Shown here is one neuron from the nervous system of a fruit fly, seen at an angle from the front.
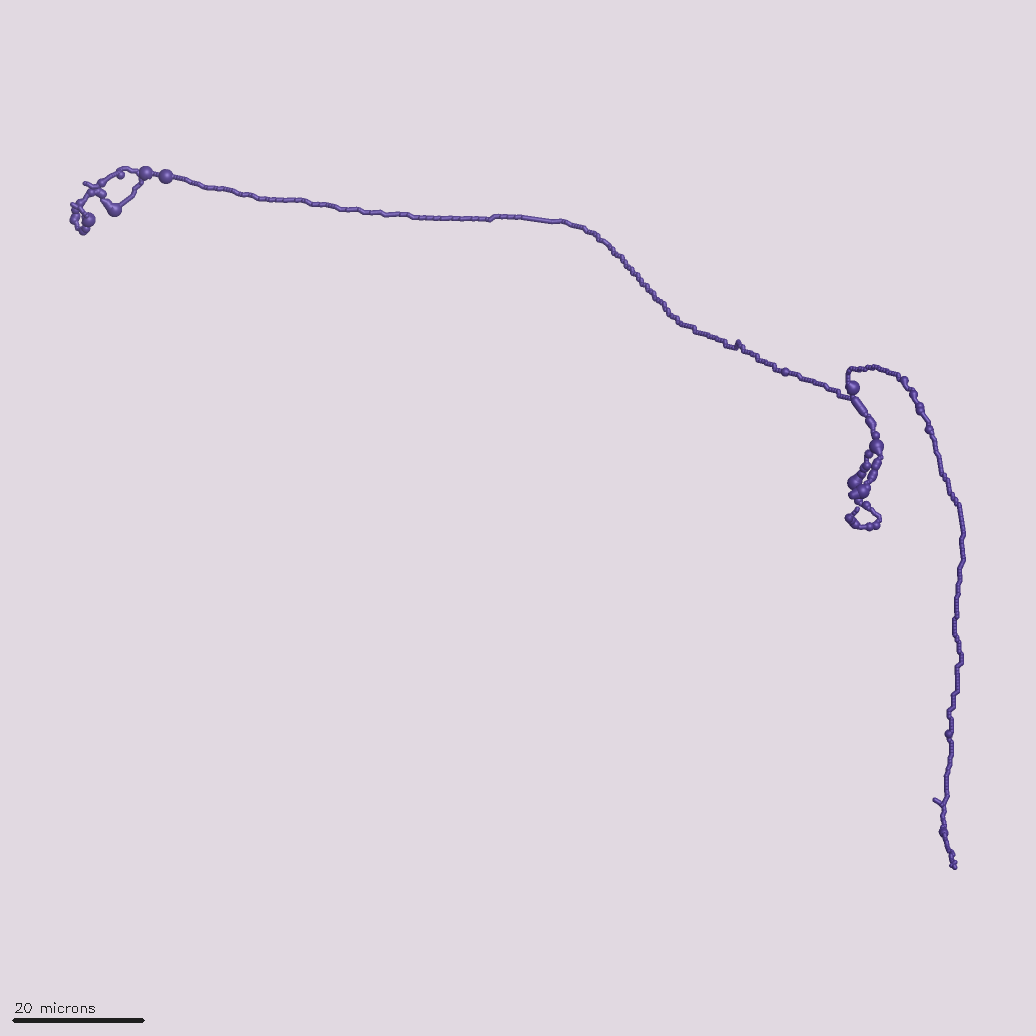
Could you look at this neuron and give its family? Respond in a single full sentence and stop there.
It is family class olfactory that this neuron belongs to.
